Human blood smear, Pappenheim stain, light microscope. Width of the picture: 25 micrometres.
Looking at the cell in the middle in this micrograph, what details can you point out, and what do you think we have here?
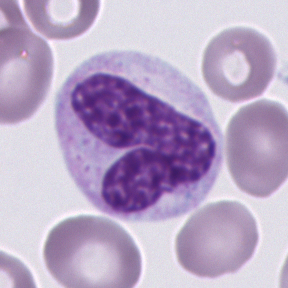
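Smooth, roughly oval outline here, and nothing projects from the surface. I can't make out any distinct nucleoli in the nucleus. The cytoplasm has fine purplish dots scattered through it. That's a band neutrophil.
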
